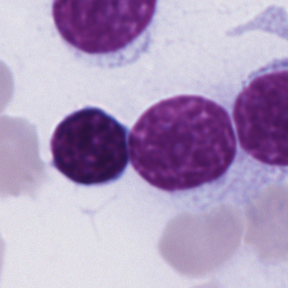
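Myeloblast, the cell in the middle of a stained smear of human peripheral blood. Looking at the nucleus first, it stains reddish purple, and its chromatin seems fine and evenly spread, with no coarse dark clumps. I can't make out any distinct granules anywhere in the cell. Nor do I see any vacuoles.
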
